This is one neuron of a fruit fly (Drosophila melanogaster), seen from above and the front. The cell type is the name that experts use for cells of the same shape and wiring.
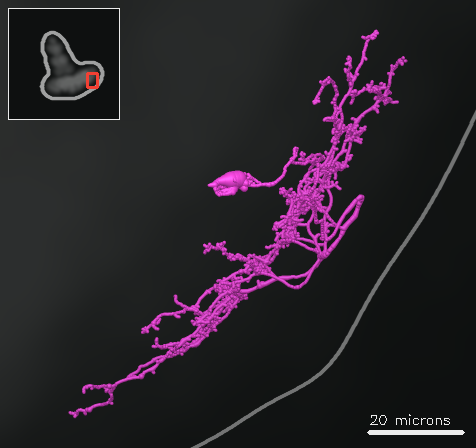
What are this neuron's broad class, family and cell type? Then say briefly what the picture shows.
Its broad class is optic-lobe intrinsic neuron. Its family is Dm. It is of cell type Dm14. The cell body is in the middle of the picture. From top to bottom in the picture it spans about 85 microns. Dozens of branch ends can be seen.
